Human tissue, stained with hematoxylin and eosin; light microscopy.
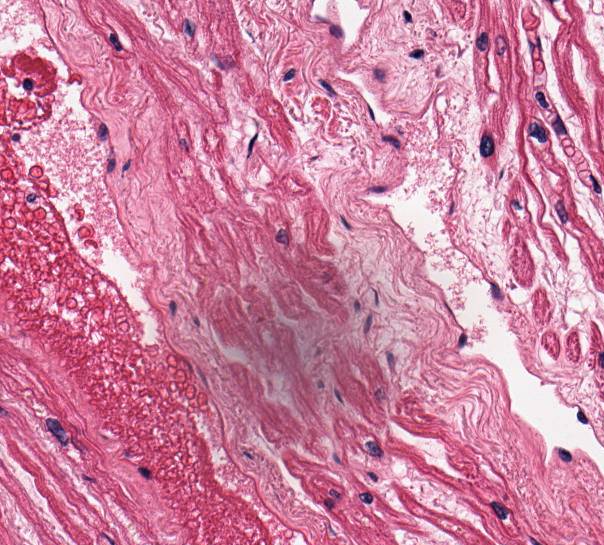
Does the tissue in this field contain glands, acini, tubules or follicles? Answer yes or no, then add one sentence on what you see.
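No. No epithelium or glands are seen anywhere in the field.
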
